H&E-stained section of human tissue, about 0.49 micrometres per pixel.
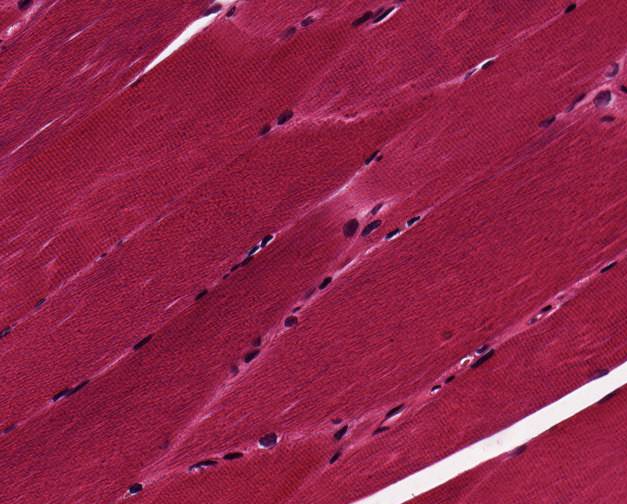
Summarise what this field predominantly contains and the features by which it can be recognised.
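What you have here is skeletal muscle. Notice the fine transverse cross-striations in the deep red-pink cytoplasm of the fibres. The dark purple, elongated nuclei lie along the fibre borders, aligned with the long axis.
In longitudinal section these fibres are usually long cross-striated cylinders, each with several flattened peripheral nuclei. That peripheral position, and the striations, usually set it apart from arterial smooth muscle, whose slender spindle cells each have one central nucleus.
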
